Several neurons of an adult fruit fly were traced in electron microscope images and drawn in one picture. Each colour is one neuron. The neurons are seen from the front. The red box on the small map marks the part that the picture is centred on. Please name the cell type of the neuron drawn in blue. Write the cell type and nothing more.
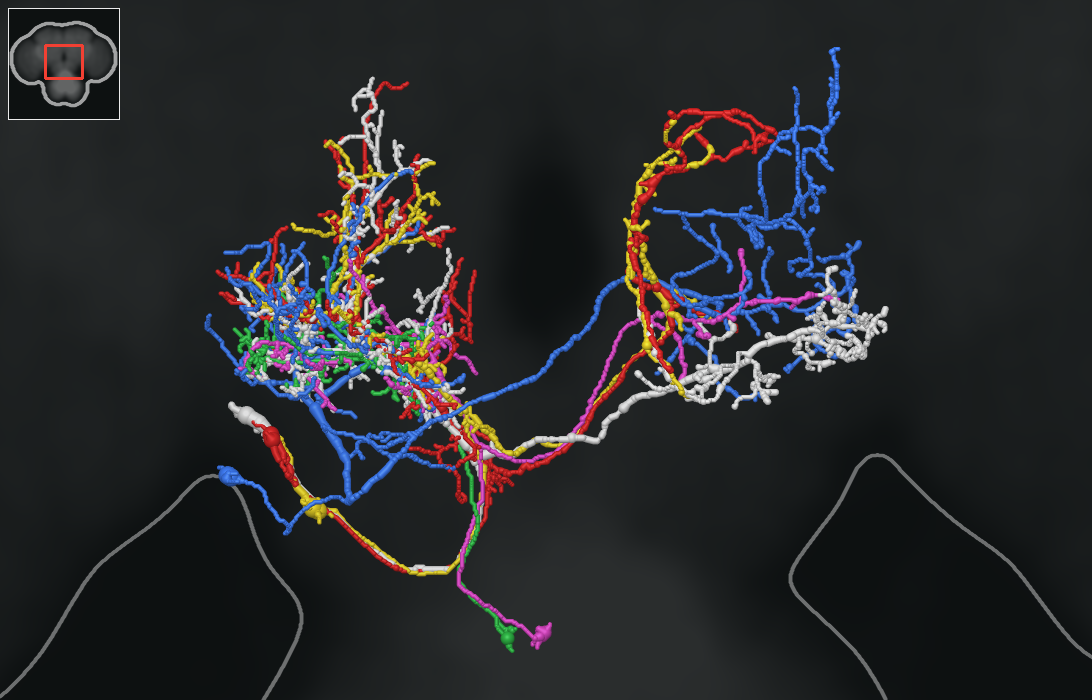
PS327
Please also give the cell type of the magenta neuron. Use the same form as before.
CB1786_a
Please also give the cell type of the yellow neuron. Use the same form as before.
PS347_b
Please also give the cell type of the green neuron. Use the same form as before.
CB2792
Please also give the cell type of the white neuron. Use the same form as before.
CB0228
